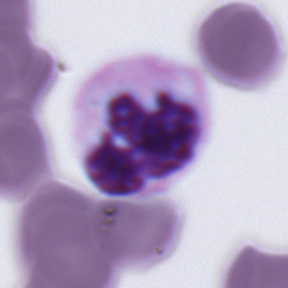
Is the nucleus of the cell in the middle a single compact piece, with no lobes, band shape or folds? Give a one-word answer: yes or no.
No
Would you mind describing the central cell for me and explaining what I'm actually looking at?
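Nucleus first: no nucleoli can be seen in it. Cytoplasm next: it is pale pink and holds only fine, faint pinkish granules. Vacuoles: none are seen in the cytoplasm. The cell is a segmented neutrophil.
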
